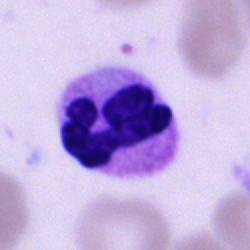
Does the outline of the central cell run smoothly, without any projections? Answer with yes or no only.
Yes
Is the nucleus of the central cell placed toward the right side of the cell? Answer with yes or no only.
No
